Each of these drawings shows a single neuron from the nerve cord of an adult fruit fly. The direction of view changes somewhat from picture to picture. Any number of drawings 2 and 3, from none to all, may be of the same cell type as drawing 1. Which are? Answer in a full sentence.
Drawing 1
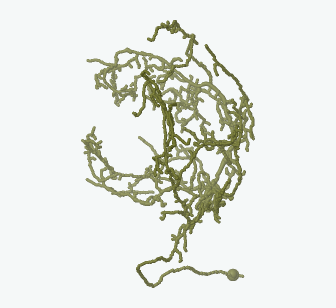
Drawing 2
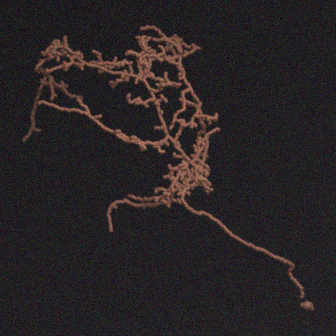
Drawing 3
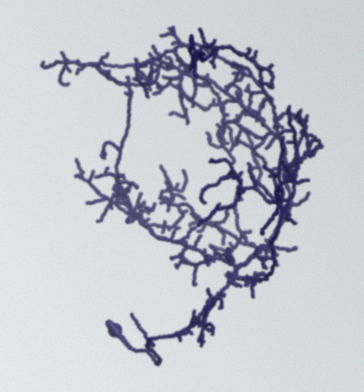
Drawing 3 is of the same cell type.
